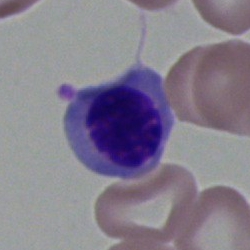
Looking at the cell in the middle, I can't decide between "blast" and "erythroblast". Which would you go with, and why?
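Erythroblast. First point to check is the chromatin: here it is dark purple and coarsely clumped.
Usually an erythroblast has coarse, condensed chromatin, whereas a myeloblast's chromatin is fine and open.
The coarse clumping seen here matches the erythroblast pattern. Next, the rim of cytoplasm around the nucleus is wider on the left side than on the right. Last, a small round purple knob projects from the left edge of the cell, and a thin thread extends upward from its top.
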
